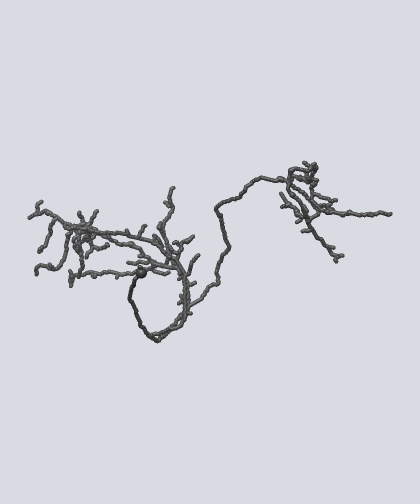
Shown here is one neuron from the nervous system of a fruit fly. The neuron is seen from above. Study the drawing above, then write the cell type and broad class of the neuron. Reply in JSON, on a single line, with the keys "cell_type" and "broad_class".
{"cell_type": "CB1252", "broad_class": "central-brain intrinsic neuron"}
